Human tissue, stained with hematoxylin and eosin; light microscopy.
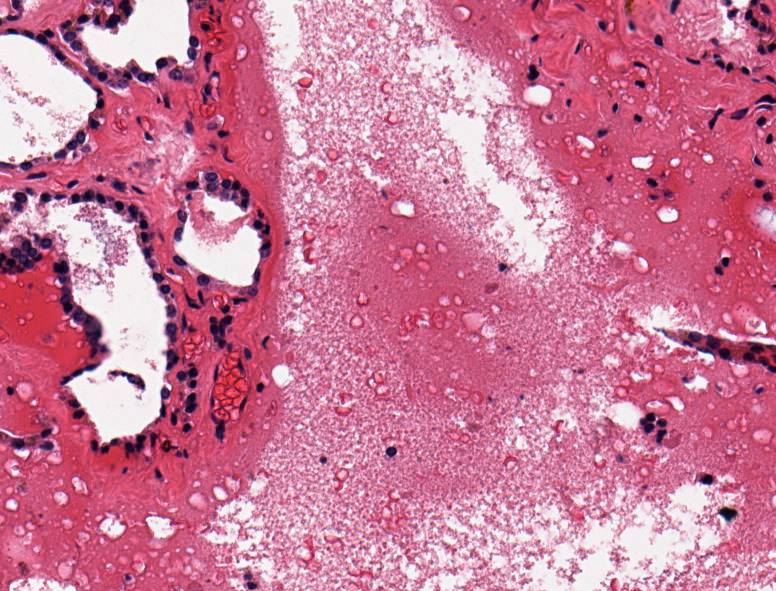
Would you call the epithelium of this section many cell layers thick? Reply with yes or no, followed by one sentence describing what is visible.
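No. The spaces on the left are lined by a single layer of small cells with dark nuclei.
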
